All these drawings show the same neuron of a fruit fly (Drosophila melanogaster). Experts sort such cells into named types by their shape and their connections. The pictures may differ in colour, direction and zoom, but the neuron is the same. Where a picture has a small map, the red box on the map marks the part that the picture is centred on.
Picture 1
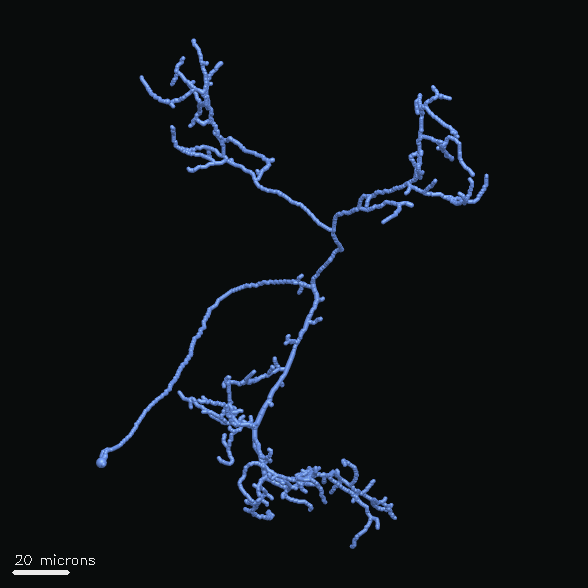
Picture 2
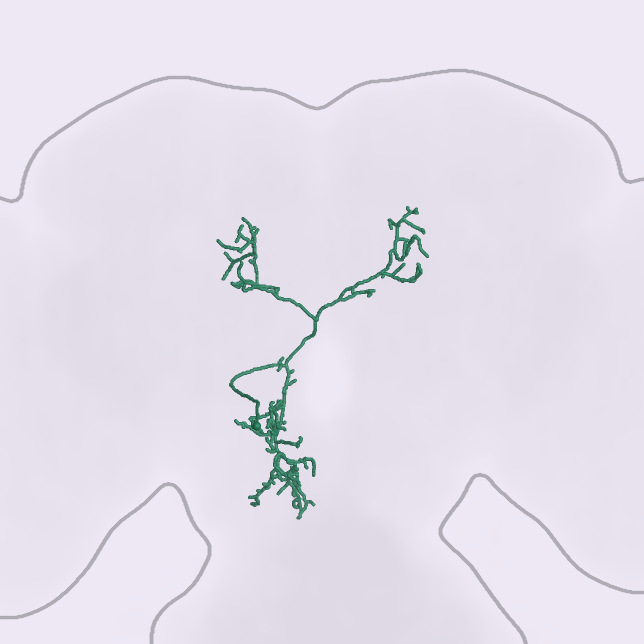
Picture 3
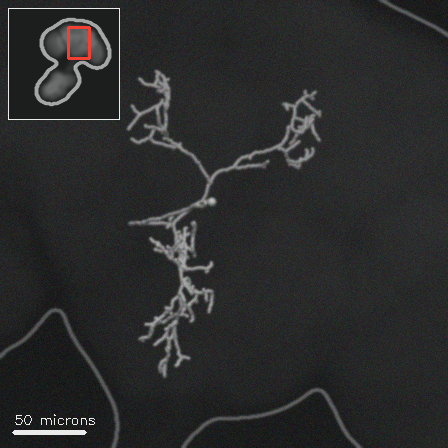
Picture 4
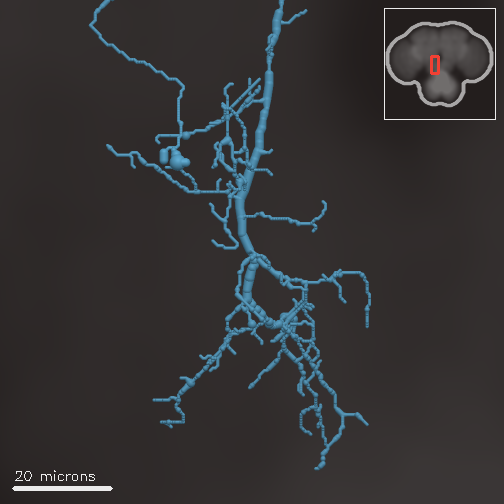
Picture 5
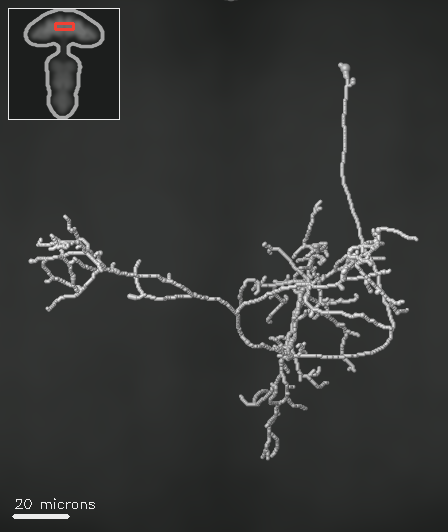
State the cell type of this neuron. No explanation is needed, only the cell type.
CL122_a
